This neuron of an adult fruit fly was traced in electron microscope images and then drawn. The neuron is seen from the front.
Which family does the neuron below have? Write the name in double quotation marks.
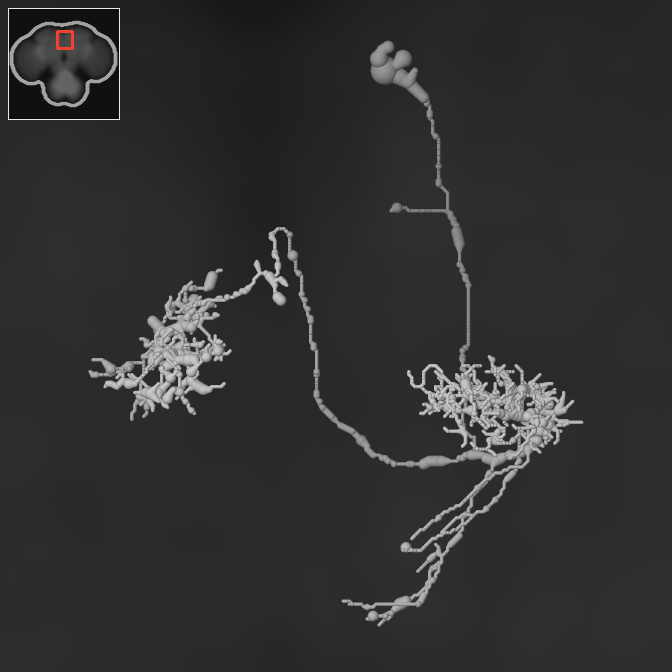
"class CX"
